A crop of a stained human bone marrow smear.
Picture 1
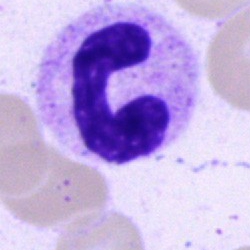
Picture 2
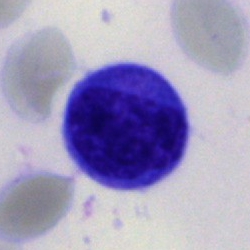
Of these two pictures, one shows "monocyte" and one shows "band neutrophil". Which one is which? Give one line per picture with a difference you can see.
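Picture 1 – band neutrophil. The cytoplasm holds fine, scattered purple granules.
Picture 2 – monocyte. No granules are visible in the cell.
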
